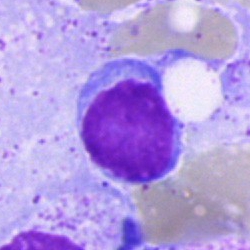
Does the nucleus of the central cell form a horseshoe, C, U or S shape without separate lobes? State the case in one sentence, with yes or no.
No, it is a compact round or oval mass that the nucleus forms.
